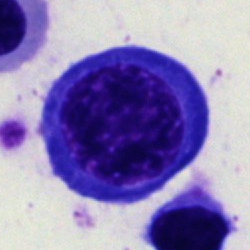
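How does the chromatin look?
It is coarsely clumped into dark purple masses separated by paler spaces.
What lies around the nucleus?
A complete rim of cytoplasm surrounds it on every side, and that cytoplasm shows no visible granules.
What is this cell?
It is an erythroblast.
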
